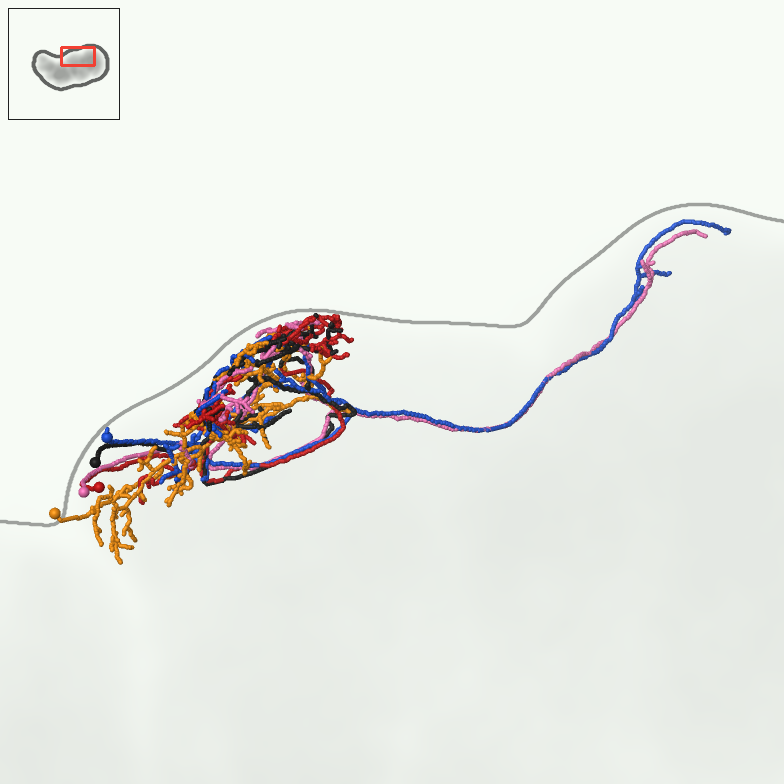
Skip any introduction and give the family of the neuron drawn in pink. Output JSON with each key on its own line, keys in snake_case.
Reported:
{
 "family": "hemilineage LHp2"
}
